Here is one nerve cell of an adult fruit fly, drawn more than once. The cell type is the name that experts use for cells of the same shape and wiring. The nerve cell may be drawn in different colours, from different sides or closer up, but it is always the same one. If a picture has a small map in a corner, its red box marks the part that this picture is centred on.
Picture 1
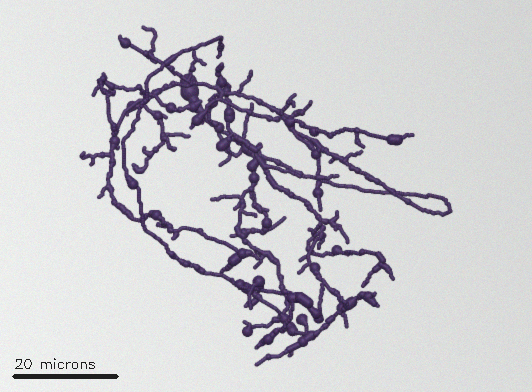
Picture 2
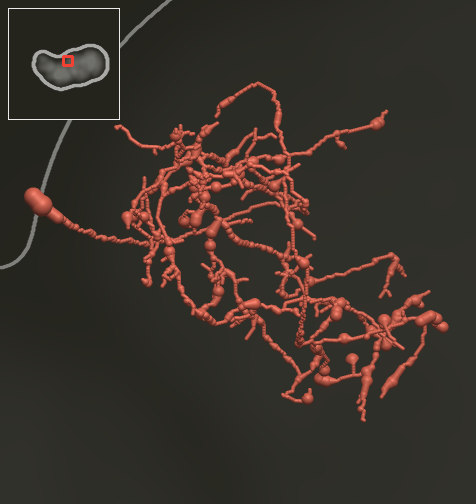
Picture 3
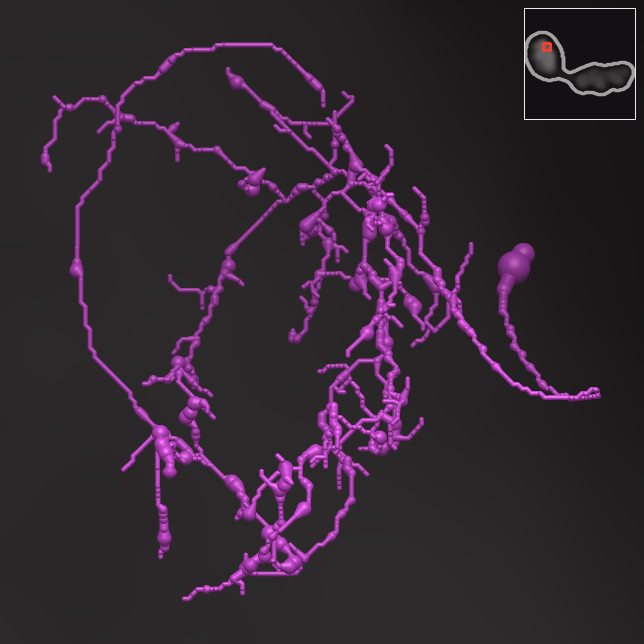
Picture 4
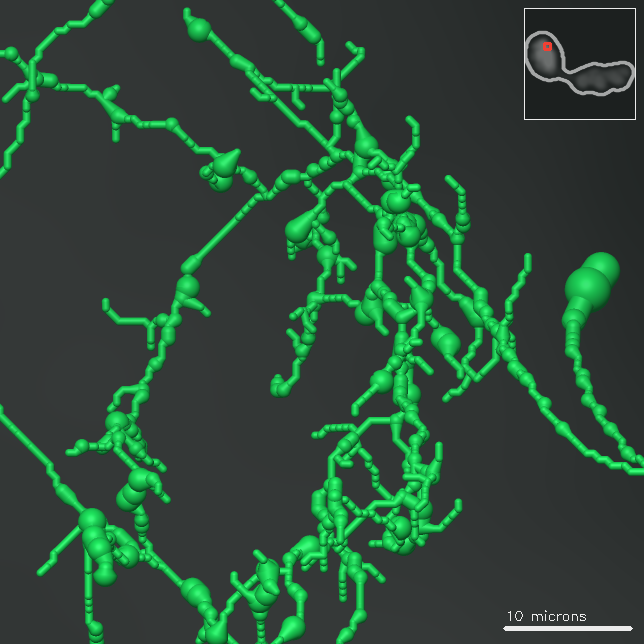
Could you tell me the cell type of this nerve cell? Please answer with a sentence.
The cell type is LHPV4a2.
